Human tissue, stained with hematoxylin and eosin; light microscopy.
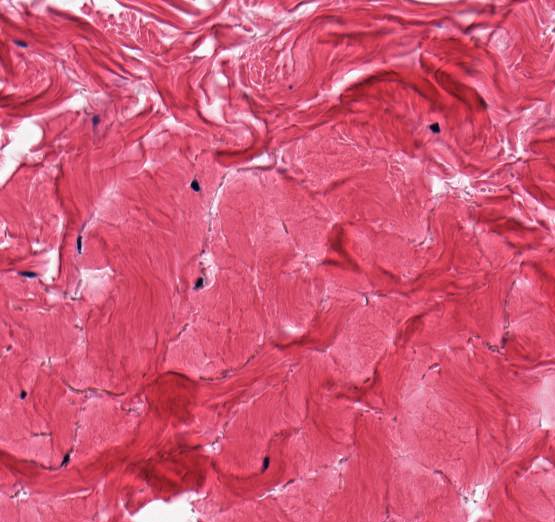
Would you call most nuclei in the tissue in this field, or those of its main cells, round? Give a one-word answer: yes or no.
No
